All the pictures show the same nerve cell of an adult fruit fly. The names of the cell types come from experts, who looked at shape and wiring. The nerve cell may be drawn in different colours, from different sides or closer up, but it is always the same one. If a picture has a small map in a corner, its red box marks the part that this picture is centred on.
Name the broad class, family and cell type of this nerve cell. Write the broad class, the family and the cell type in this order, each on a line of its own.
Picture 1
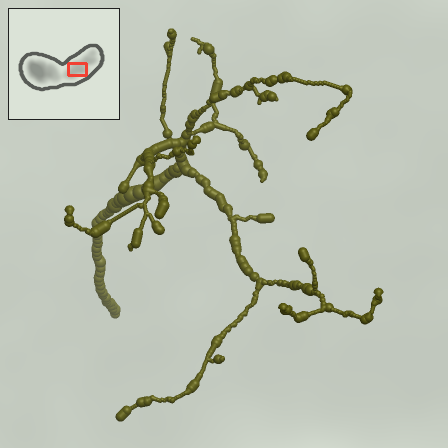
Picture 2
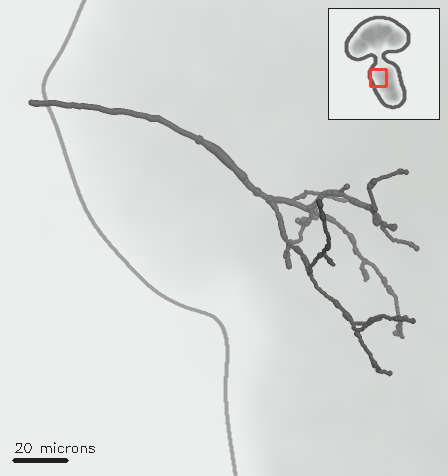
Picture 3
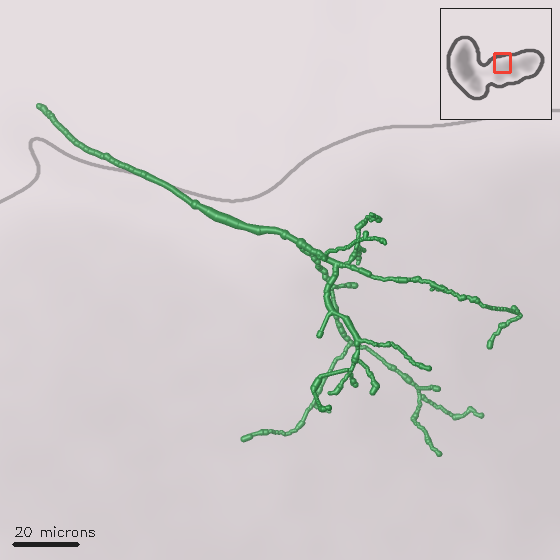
sensory neuron entering the nerve cord
class mechanosensory proprioceptive
SNpp10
